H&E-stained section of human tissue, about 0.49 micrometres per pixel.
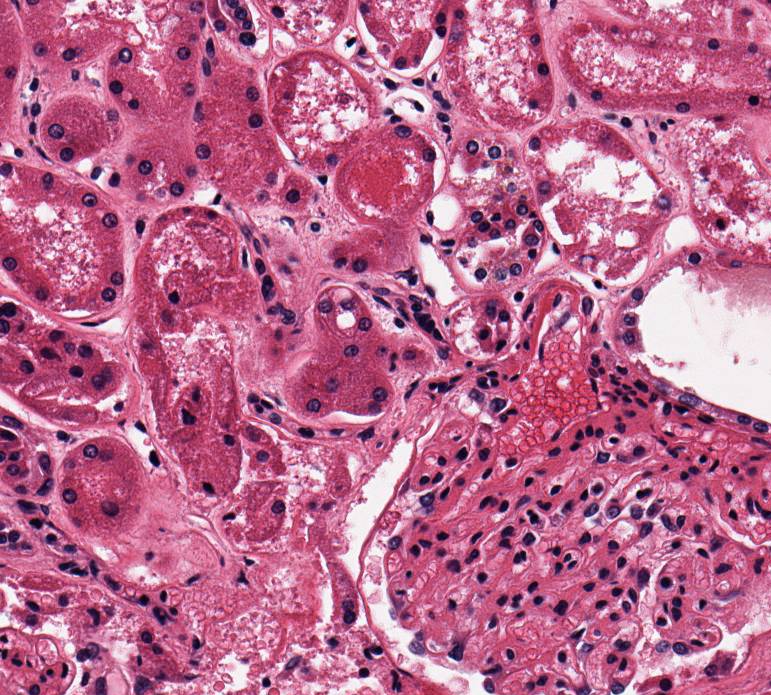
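Renal cortex, haematoxylin and eosin. Closely packed tubular cross-sections fill most of the left and upper field; glomerulus in lower right corner. Tubular lining cells: abundant, granular, deeply pink cytoplasm; small, round, dark nuclei in a single layer.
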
